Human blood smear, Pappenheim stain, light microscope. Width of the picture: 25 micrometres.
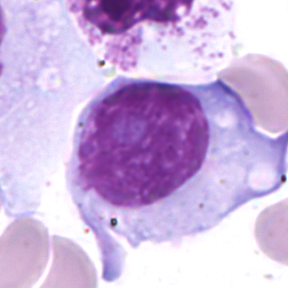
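Plasma cell: purple, patchy chromatin with lighter streaks between darker clumps. Plentiful pale greyish-blue cytoplasm, mostly right of the nucleus, with a few round clear vacuoles near the right edge; a single tapering cytoplasmic tail projects downward from the lower left.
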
